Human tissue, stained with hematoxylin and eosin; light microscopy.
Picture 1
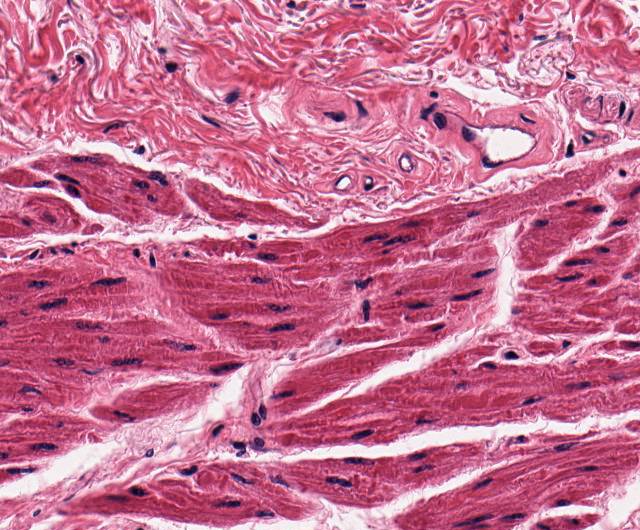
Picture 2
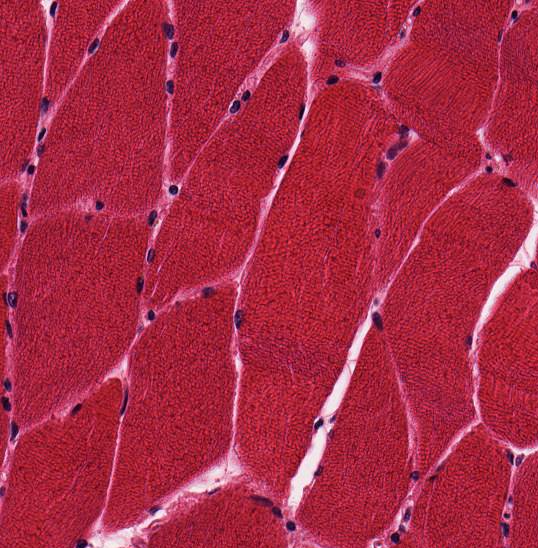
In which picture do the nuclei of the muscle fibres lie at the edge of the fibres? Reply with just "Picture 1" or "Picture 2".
Picture 2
